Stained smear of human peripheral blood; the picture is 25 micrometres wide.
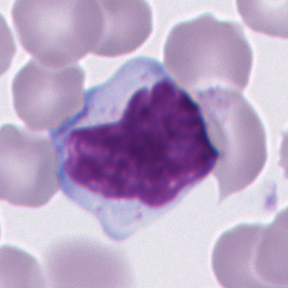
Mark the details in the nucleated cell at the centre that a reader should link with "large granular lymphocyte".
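Measured against a large granular lymphocyte, this cell agrees only in part.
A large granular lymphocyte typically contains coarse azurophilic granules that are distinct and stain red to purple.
The granules here are purple, which fits, but they are fine rather than coarse, and only a few are scattered in the cytoplasm.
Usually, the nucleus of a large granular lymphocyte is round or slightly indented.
This nucleus, about 13 by 11 micrometres, has several shallow indentations, in keeping with that, but its outline is irregular. The chromatin is dark purple and fairly condensed. The cytoplasm is a deeper blue at the cell edge than near the nucleus.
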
